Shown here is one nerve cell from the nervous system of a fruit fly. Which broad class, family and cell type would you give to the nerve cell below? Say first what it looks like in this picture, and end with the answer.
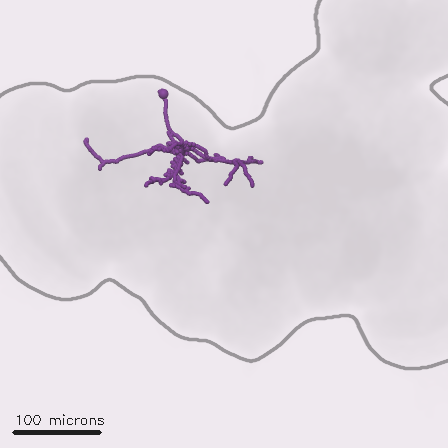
From left to right in the picture it spans about 200 microns. As drawn here it is wider than it is tall. This is a central-brain intrinsic neuron. Its family is hemilineage CLp1. Its cell type is CL161_b.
